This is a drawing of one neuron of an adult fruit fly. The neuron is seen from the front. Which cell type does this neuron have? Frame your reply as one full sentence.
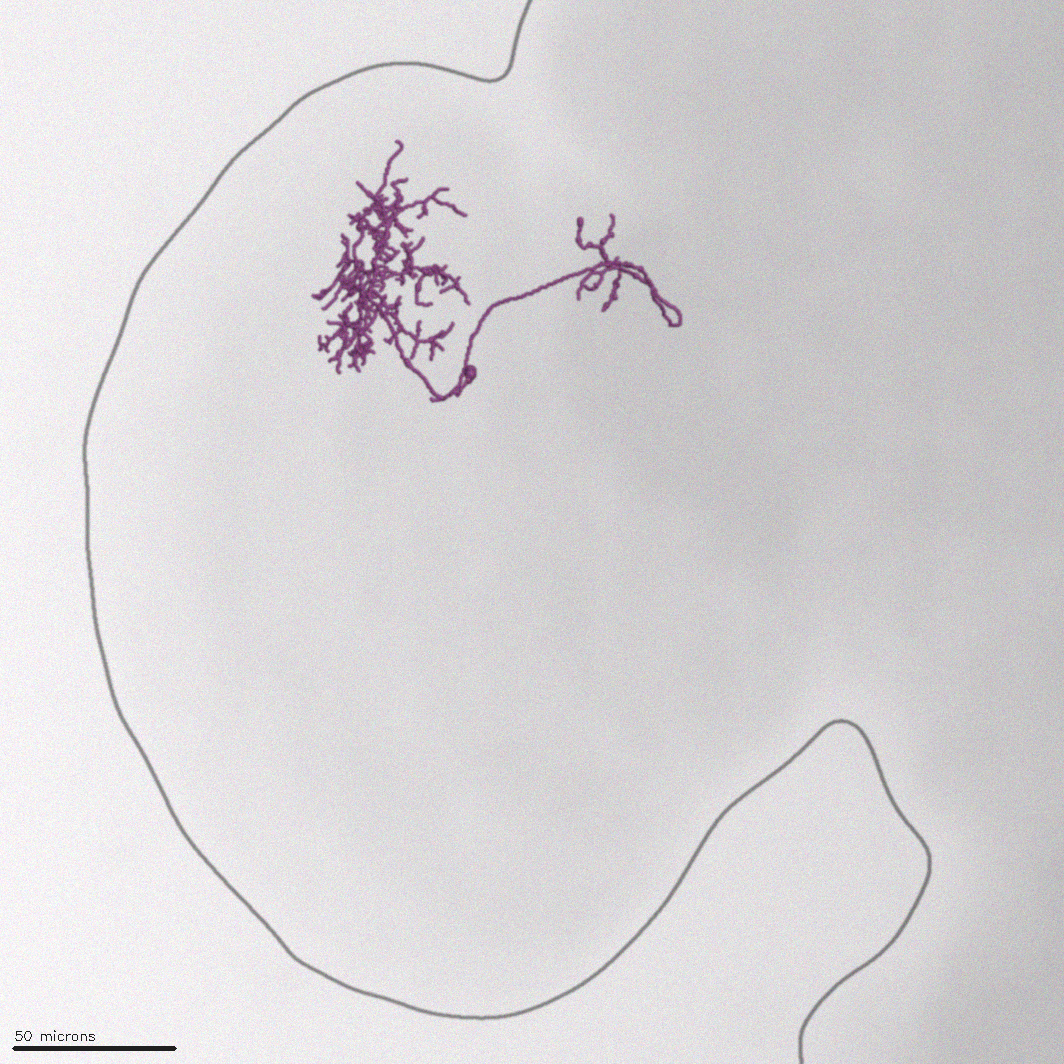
The neuron has MeLo2 as its cell type.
